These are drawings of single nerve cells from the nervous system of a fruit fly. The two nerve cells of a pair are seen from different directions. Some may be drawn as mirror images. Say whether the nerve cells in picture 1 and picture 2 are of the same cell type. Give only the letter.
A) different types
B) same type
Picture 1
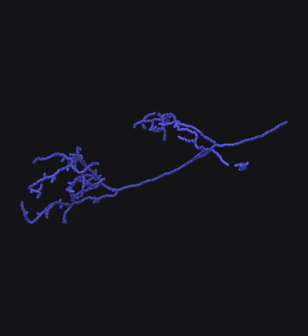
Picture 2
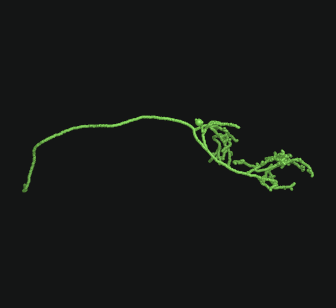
B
